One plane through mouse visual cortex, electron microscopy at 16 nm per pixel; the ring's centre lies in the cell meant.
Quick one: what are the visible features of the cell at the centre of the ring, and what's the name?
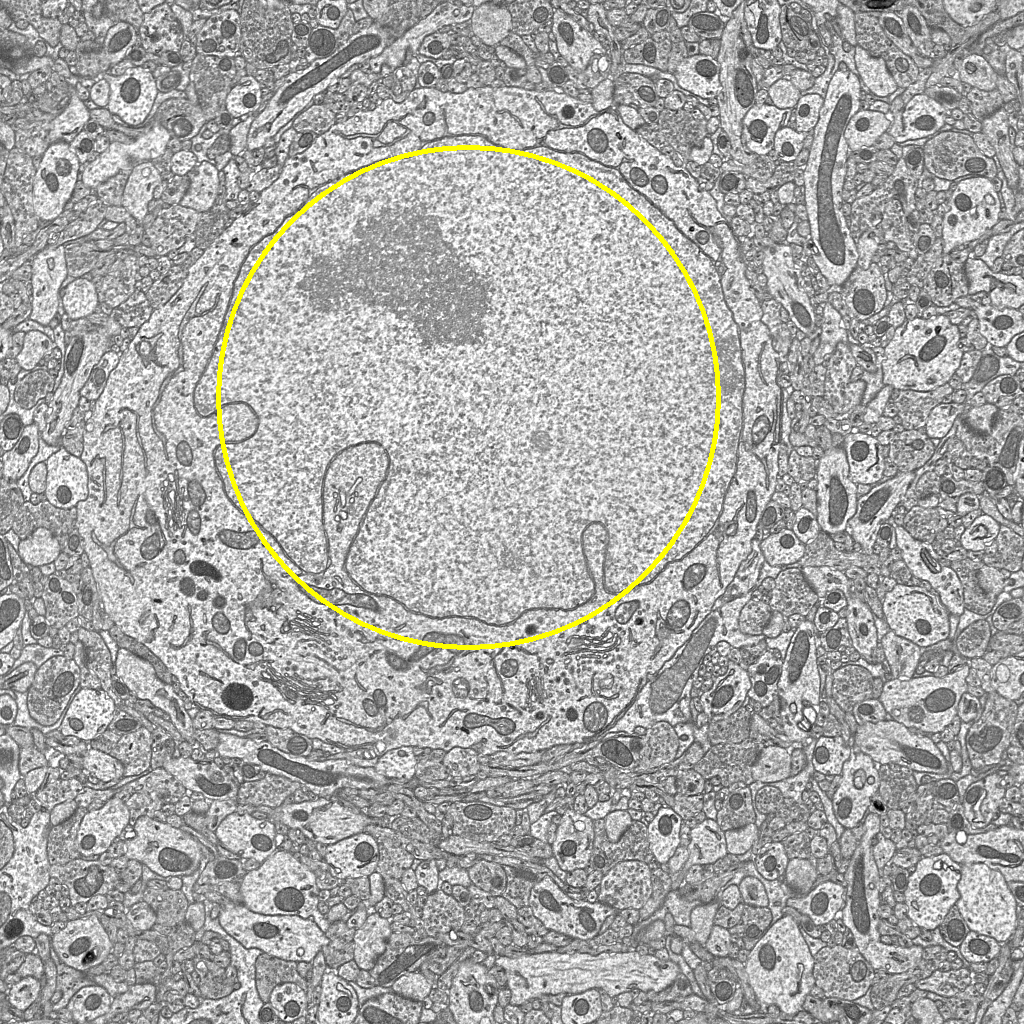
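Wholly in frame, the nucleus is large and nearly round. A large, irregular, darker granular patch occupies its upper left. Cytoplasm rims the nucleus far more thickly below than above. A few round, very dark bodies dot the lower-left cytoplasm. The cell is an inhibitory neuron.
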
